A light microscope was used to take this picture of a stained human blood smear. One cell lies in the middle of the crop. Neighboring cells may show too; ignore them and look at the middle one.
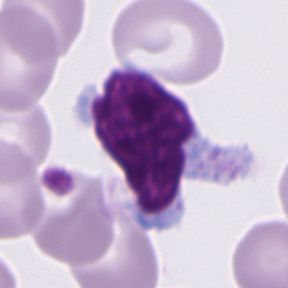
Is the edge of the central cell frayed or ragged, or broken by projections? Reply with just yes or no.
Yes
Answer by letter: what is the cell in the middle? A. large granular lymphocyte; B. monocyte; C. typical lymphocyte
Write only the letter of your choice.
A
